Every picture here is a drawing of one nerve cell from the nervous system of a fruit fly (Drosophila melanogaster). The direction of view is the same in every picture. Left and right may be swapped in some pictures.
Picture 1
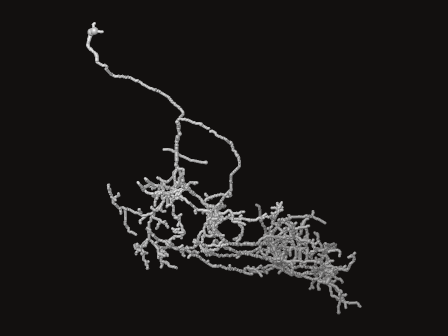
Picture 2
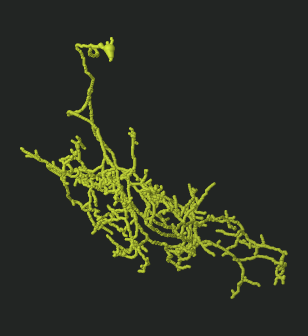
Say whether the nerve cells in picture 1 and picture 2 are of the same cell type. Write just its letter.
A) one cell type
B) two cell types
A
